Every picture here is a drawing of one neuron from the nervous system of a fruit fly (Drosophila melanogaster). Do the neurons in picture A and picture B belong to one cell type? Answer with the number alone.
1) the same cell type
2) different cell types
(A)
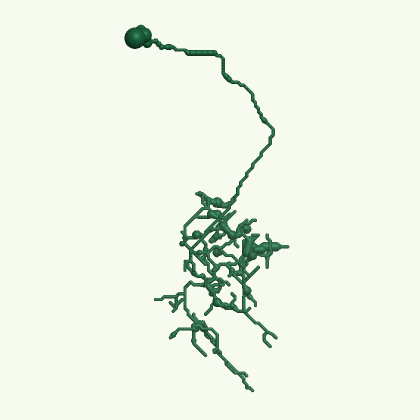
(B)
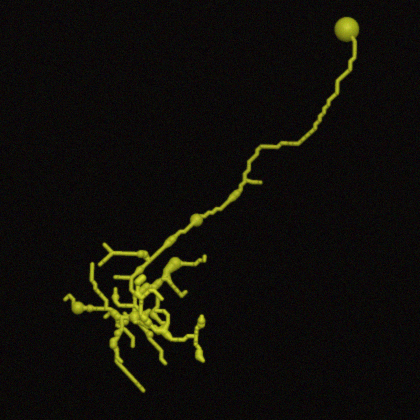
2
